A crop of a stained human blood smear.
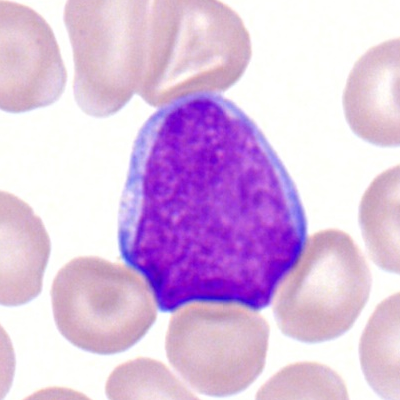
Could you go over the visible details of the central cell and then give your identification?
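The cell has a roughly triangular outline, narrow at the top and broad at the bottom. A single unlobed nucleus fills most of it, leaving the cytoplasm as only a thin rim around the nucleus. No granules are visible in that cytoplasm. It is a myeloblast.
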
